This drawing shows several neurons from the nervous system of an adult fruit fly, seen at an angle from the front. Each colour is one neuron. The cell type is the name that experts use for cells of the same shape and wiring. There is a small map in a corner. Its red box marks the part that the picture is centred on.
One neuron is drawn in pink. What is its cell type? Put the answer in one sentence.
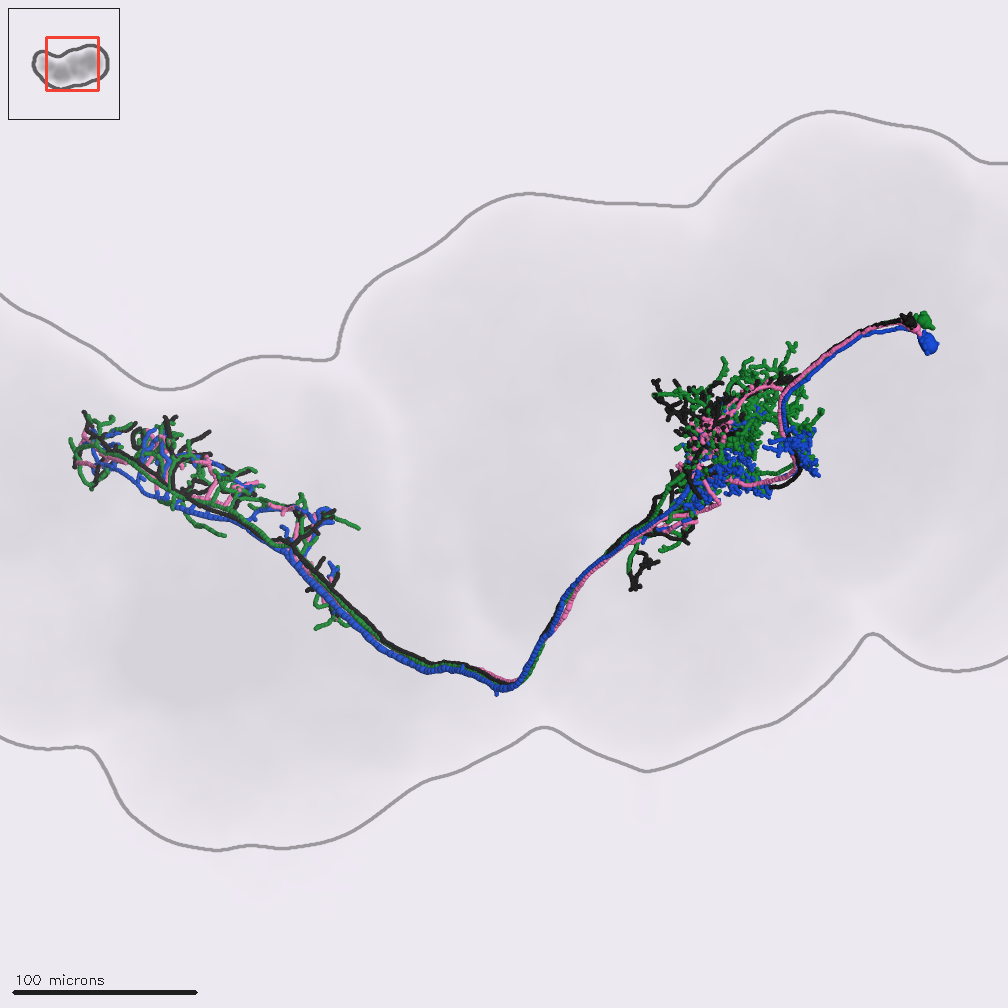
The cell type is DNae004.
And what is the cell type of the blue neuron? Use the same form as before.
The cell type is DNa15.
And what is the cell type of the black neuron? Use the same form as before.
The cell type is DNa05.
